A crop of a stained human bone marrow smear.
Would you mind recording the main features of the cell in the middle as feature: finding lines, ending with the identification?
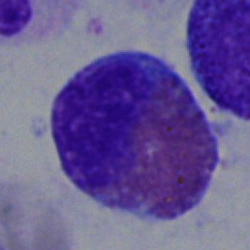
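Outline: roughly round and smooth, as you can see
Chromatin: finely granular, with no coarse dark clumps
Staining: right half more pinkish-purple than the bluer left half
Dots: a few tiny reddish-brown ones in the right half
Name: eosinophil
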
